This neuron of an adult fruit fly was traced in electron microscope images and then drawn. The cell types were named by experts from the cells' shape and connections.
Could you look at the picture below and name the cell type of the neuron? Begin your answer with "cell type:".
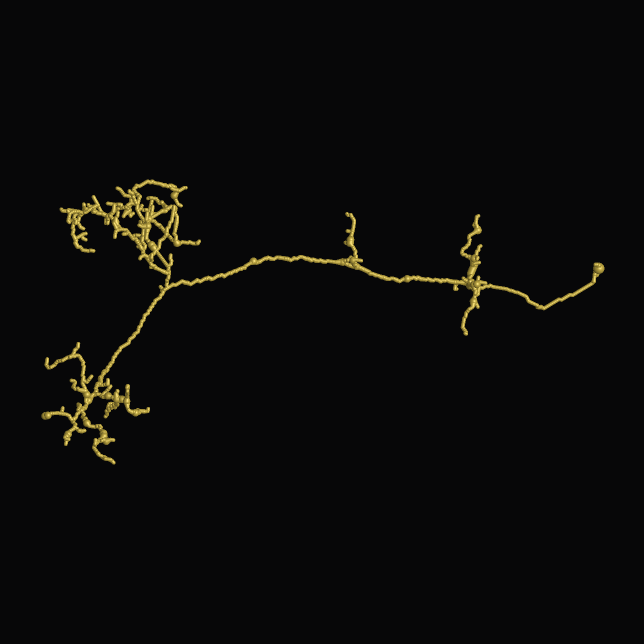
cell type: TmY4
